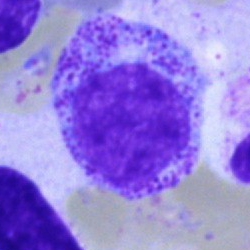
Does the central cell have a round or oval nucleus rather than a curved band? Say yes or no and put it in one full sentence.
Yes, a single compact round or oval mass makes up the nucleus.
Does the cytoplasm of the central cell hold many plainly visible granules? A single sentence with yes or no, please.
Yes, what is seen in its cytoplasm is many granules.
